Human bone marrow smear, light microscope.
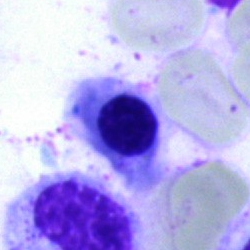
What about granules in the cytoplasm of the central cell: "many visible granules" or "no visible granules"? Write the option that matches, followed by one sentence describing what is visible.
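No visible granules. The cytoplasm shows no granules.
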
